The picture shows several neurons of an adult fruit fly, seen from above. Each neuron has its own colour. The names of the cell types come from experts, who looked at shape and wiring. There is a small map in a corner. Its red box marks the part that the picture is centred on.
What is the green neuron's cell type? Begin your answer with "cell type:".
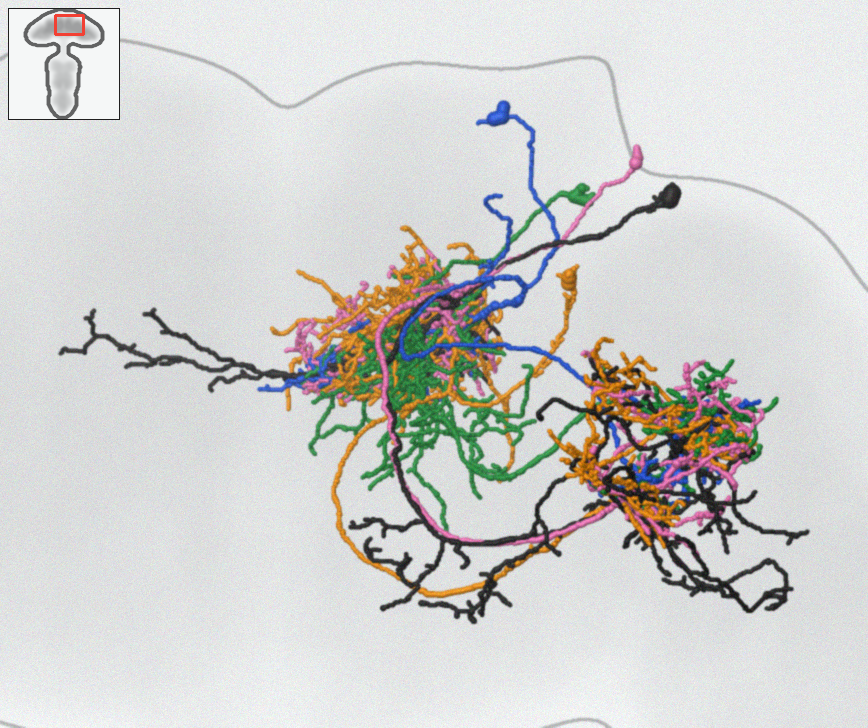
cell type: SLP469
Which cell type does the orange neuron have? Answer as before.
cell type: SLP243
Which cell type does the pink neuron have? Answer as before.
cell type: SLP235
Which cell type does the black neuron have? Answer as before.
cell type: SLP236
